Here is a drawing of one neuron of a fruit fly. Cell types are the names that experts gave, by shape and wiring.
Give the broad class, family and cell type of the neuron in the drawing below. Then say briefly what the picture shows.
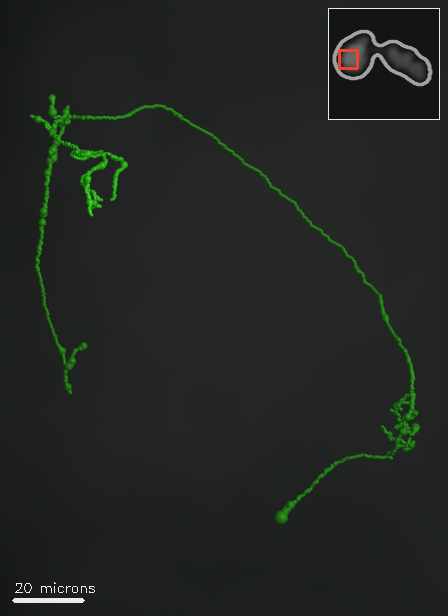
This is a central-brain intrinsic neuron. The name of its family is class Kenyon Cell. The cell type is KCa'b'-m. From top to bottom in the picture it spans about 120 microns. As drawn here it is about as wide as it is tall.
